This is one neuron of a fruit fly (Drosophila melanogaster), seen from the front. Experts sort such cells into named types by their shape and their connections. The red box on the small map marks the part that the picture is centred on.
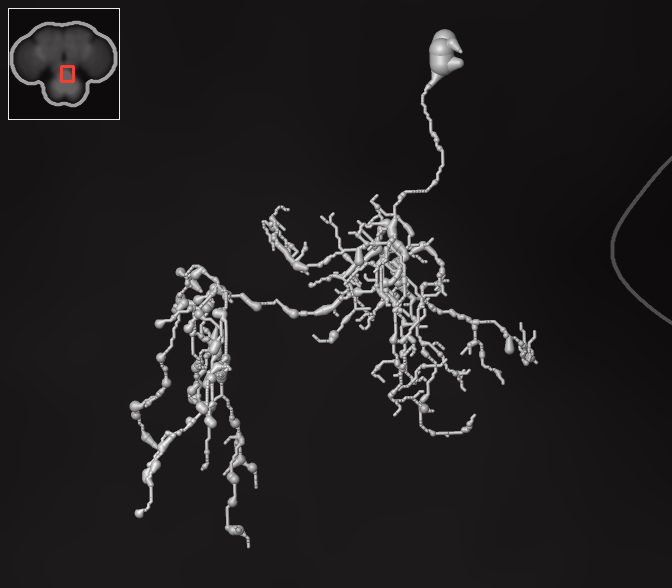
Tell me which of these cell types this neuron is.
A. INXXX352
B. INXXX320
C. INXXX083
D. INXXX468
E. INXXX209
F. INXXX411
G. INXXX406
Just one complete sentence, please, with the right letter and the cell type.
The cell type named INXXX406, option G, describes the neuron.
